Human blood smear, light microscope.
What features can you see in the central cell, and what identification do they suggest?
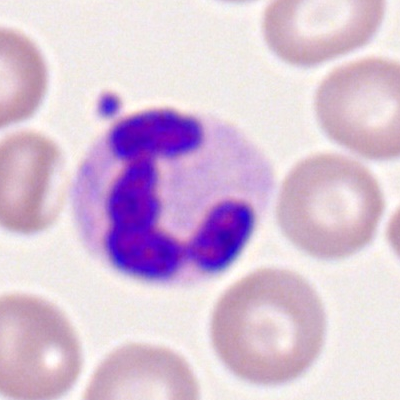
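Notice first how dense the chromatin is: dark purple and clumped, with no nucleoli visible in the nucleus. Now check the cytoplasm. You won't find coarse orange-red granules there, and no vacuoles are seen either. What you're looking at is a segmented neutrophil.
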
